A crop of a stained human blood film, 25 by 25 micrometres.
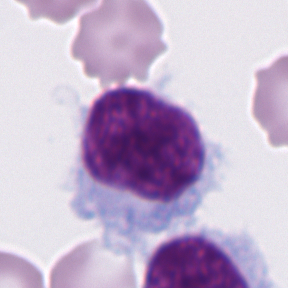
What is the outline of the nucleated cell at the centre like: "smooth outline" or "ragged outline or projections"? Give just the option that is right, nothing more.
Ragged outline or projections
